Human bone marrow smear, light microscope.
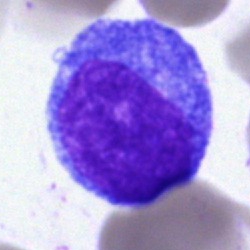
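Promyelocyte: the nucleus seems to sit off-centre, toward the lower left of the cell. The widest band of cytoplasm, I notice, runs along the upper right side of the nucleus, and it is stained a deep blue. And the purple chromatin looks mottled, with patchy lighter and darker areas.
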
